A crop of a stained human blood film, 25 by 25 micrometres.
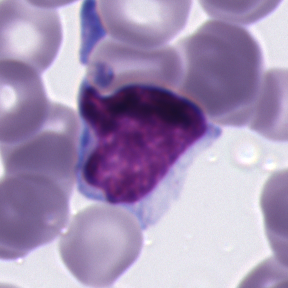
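Typical lymphocyte, the cell in the middle of a stained smear of human peripheral blood viewed by light microscope. Its outline is irregular and angular rather than round. The nucleus fills most of the cell, leaving a narrow rim of cytoplasm, and shows a notch in its upper left edge. The chromatin is dark purple and coarsely clumped.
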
